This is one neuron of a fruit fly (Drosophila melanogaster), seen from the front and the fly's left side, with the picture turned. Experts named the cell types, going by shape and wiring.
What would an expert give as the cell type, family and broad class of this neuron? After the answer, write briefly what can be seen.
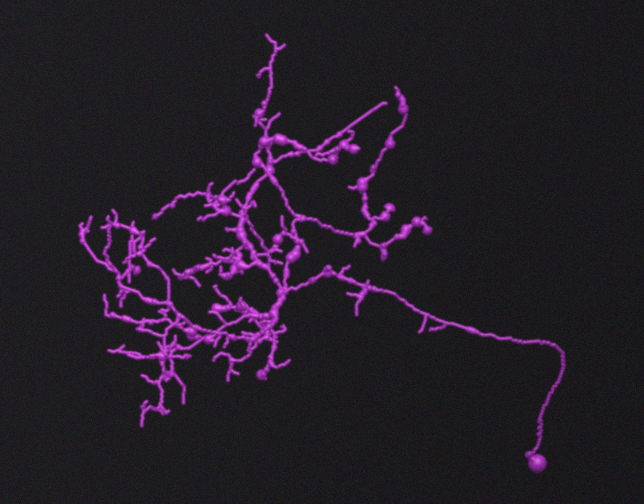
Its cell type is IN20A.22A073. Its family is hemilineage 20A.22A. This is a nerve-cord intrinsic neuron. The cell body can be seen at the lower right of the picture. The picture shows dozens of branch ends.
